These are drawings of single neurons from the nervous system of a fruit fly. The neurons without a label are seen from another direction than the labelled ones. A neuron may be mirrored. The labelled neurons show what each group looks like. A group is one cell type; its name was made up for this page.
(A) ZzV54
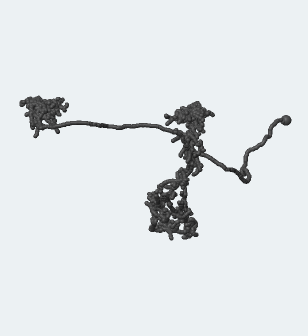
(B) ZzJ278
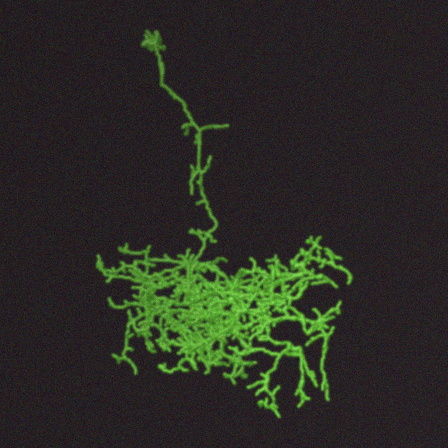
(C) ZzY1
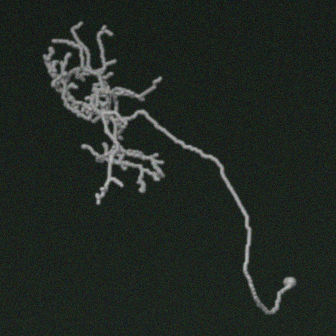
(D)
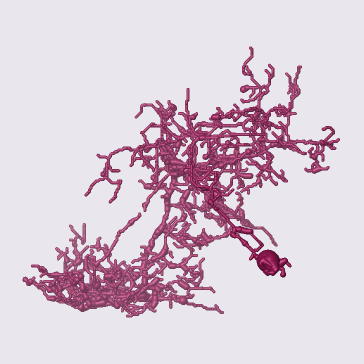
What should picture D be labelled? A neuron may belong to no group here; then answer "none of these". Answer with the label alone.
ZzJ278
